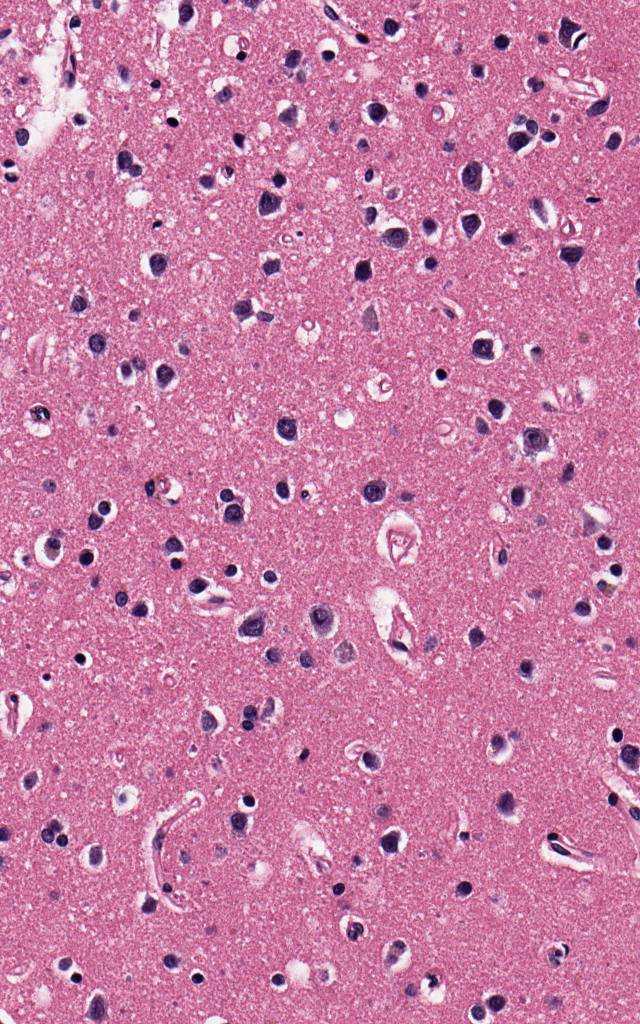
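Cerebral cortex. Scattered larger cells have angular, often triangular outlines and purplish cytoplasm; many small cells show round dark nuclei with hardly any visible cytoplasm. Finely granular pink neuropil fills intercellular space. A few small thin-walled vessels, including one central and one lower left, cross the field.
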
